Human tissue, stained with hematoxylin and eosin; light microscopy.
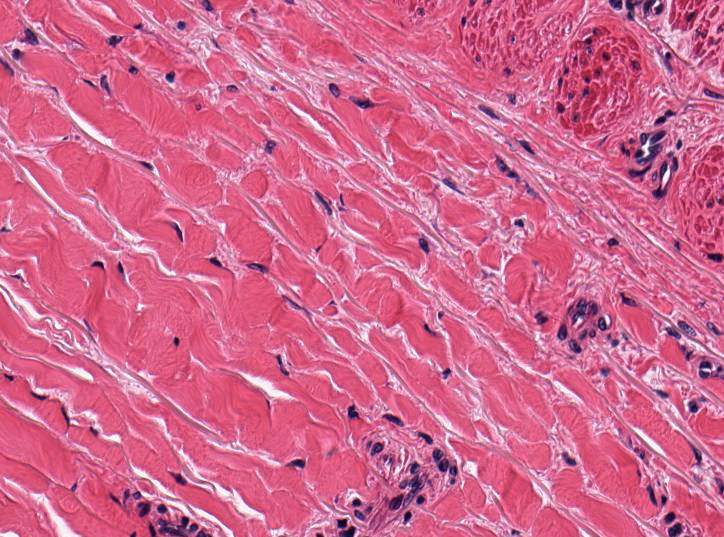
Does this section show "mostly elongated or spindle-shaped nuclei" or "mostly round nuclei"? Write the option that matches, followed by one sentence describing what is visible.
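Mostly elongated or spindle-shaped nuclei. Cells between the bundles are sparse, with small dark elongated nuclei lying singly along the bundles.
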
